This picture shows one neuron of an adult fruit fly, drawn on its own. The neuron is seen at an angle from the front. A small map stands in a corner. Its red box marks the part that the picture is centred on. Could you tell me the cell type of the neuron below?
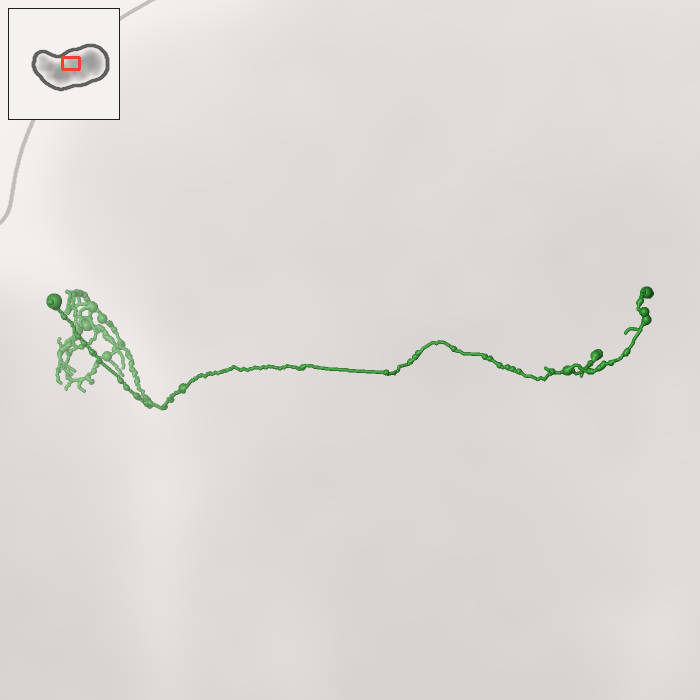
LC10c-1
